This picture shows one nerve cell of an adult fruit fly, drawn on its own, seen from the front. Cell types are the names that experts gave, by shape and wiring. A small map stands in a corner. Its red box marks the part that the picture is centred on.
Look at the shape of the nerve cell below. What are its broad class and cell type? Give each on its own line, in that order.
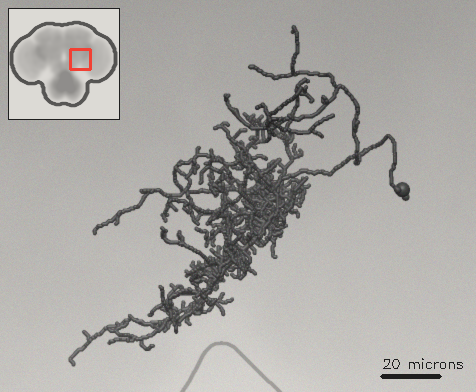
central-brain intrinsic neuron
CB1557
